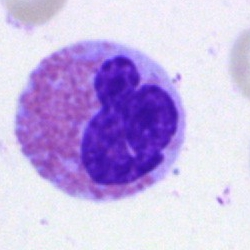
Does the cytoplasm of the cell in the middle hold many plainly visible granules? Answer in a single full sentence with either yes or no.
Yes, visible granules are present in great number in its cytoplasm.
